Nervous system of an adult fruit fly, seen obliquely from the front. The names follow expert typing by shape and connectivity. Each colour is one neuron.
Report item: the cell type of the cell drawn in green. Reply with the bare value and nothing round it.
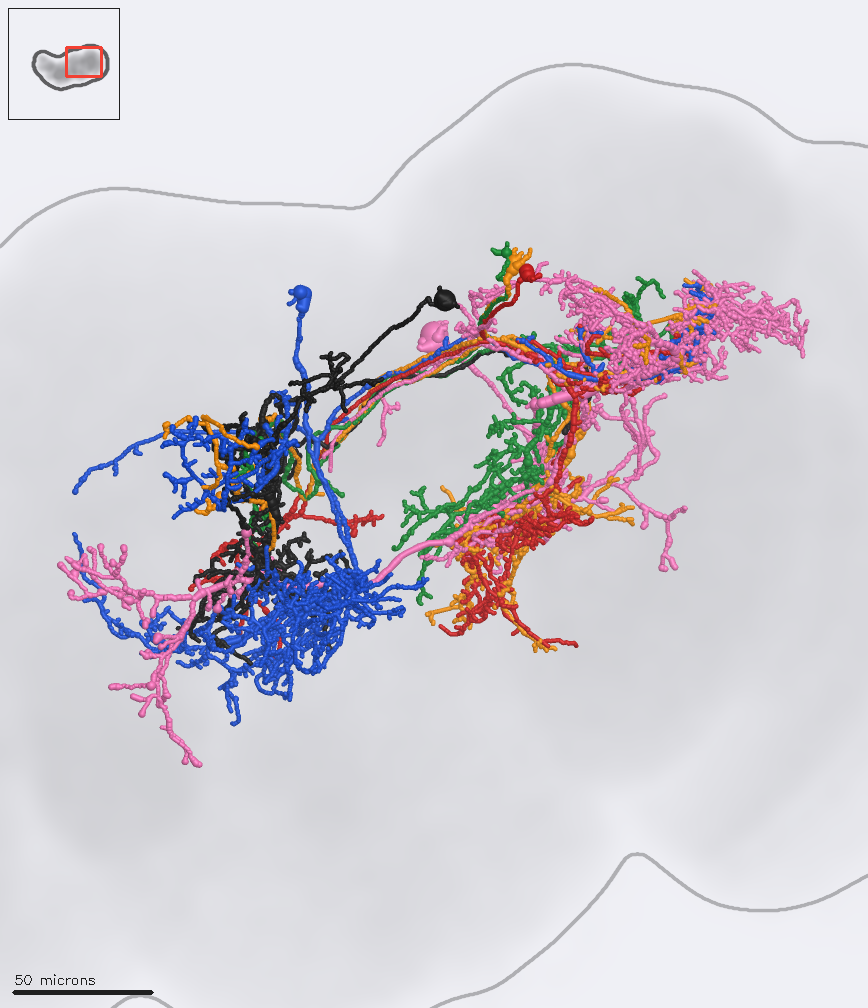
ICL013m_a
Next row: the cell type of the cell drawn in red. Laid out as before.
VES200m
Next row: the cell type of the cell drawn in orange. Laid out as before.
VES202m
